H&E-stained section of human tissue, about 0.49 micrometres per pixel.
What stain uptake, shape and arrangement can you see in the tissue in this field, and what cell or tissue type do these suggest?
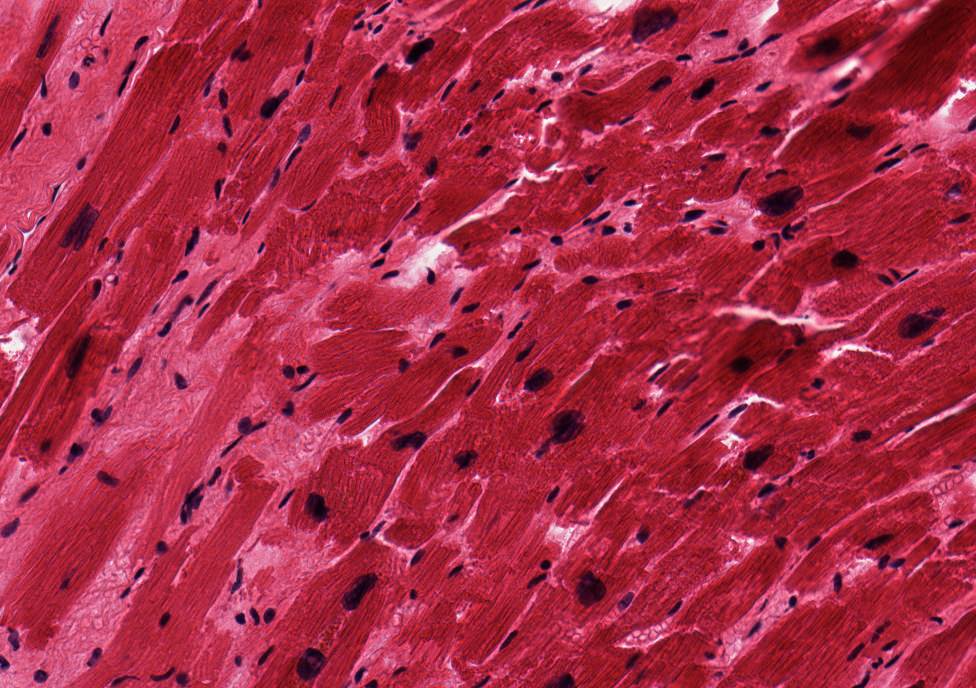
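First, the muscle fibres branch and join with neighbouring fibres. Second, muscle cell nuclei lie centrally within the fibres. Third, many small, dark, elongated nuclei lie in the narrow spaces between fibres. Fourth, no fat cells are present. This is the left ventricle of the heart.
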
